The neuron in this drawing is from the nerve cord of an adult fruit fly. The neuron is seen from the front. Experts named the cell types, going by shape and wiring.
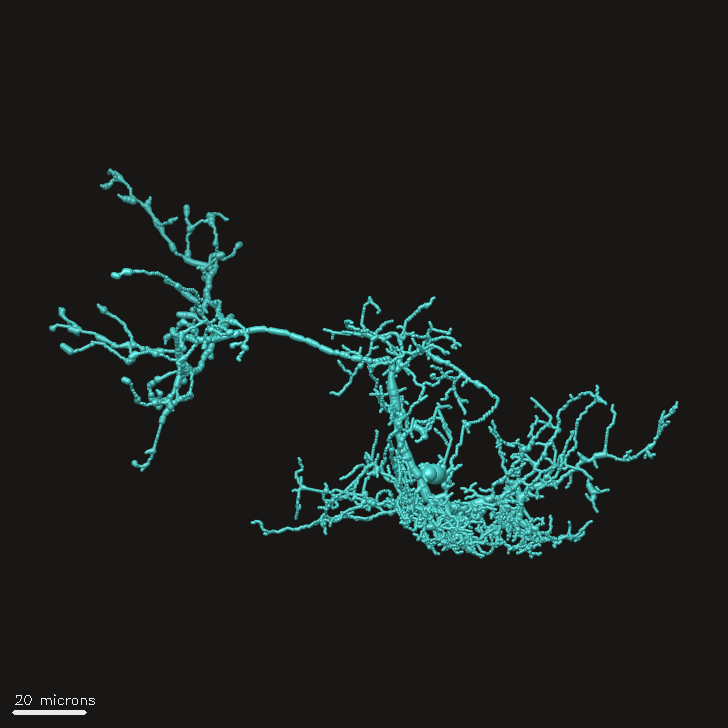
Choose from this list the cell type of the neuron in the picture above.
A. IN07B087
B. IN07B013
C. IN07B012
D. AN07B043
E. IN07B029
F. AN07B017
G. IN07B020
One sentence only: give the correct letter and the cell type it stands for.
It is option C, IN07B012, that gives the cell type of the neuron.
